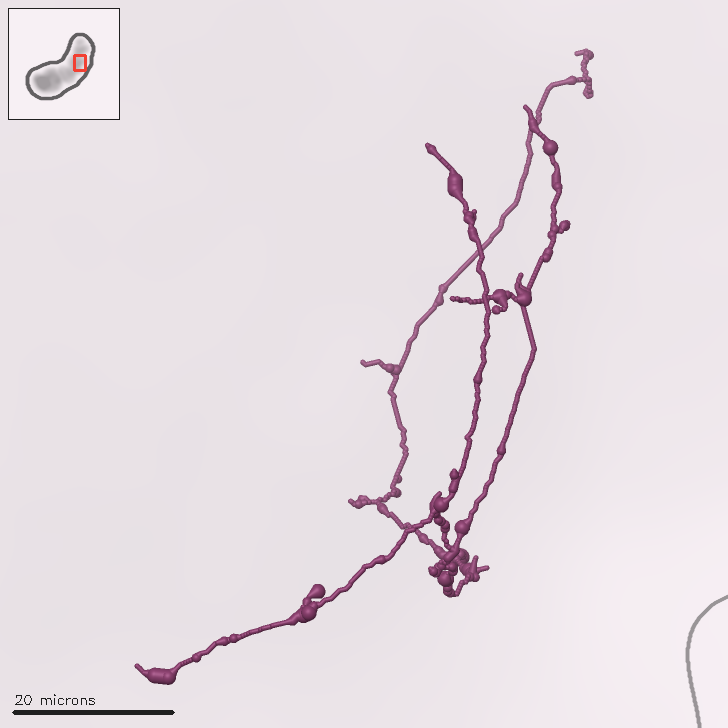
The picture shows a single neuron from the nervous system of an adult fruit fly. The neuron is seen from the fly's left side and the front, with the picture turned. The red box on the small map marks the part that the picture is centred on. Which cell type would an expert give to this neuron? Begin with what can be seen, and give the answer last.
The drawing shows no cell body. By the scale bar it is about 80 microns tall in this view. It is a sensory neuron entering the nerve cord. It is of cell type SNxx29.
